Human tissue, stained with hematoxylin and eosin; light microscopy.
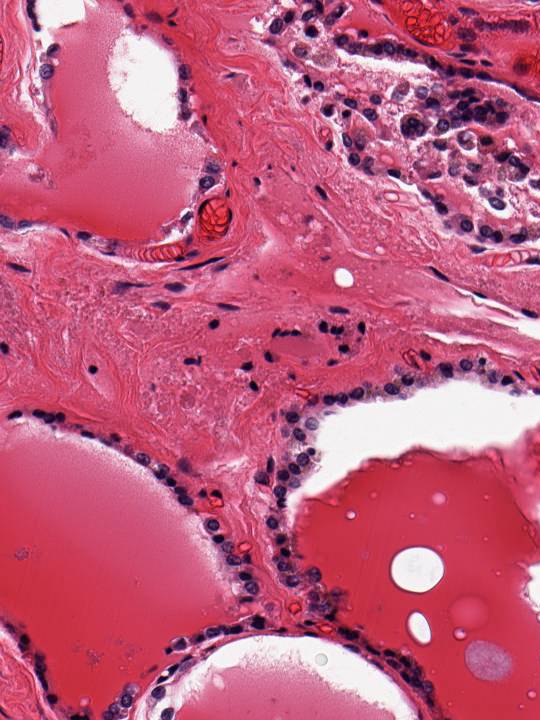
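Thyroid, H&E. Large rounded follicles of homogeneous pink material at left, below and right; stroma band through the middle. Lining: single layer, flattened to low cuboidal cells, small dark round nuclei. Lower-right follicle: several round clear vacuoles in the pink material. Small vessels packed with red blood cells in stroma, close against follicle walls.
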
